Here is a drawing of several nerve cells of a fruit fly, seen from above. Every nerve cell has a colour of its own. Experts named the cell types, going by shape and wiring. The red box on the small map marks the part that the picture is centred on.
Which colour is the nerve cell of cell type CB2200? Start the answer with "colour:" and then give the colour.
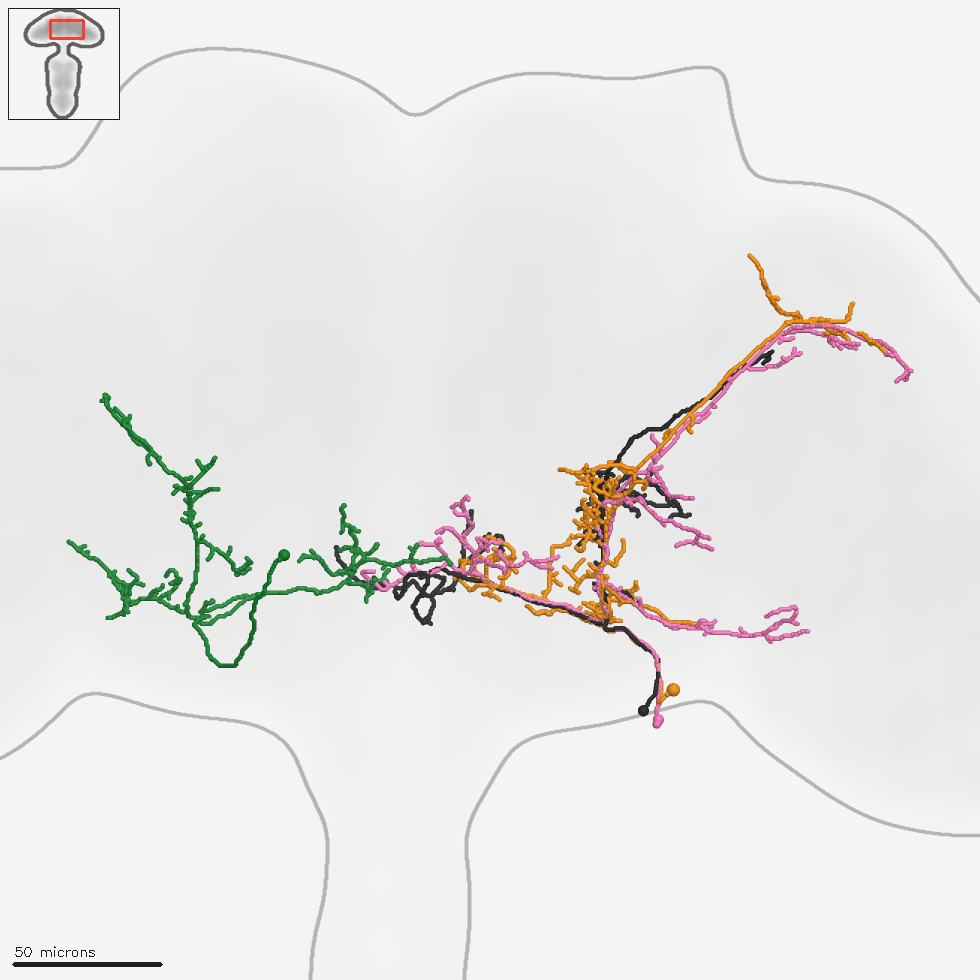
colour: green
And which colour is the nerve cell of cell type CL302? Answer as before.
colour: black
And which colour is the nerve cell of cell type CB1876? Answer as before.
colour: pink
